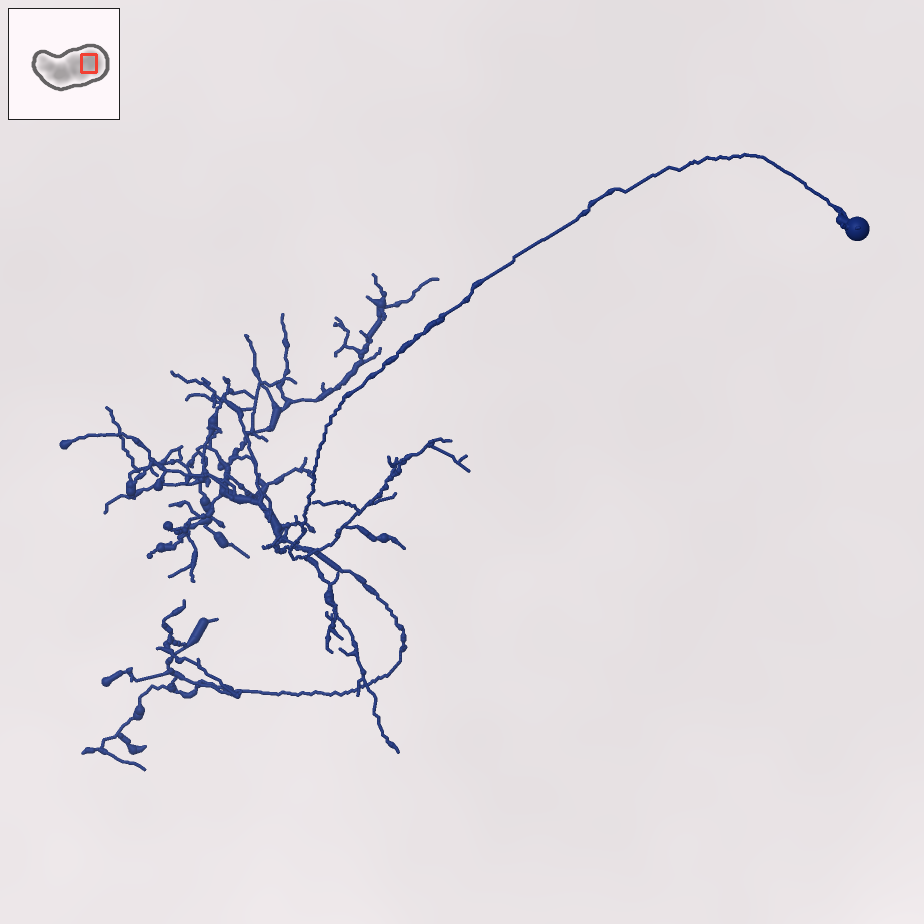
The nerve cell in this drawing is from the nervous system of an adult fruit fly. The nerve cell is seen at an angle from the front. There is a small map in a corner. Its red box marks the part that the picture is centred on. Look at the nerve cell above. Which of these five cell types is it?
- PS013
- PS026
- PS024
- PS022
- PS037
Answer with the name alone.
PS022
